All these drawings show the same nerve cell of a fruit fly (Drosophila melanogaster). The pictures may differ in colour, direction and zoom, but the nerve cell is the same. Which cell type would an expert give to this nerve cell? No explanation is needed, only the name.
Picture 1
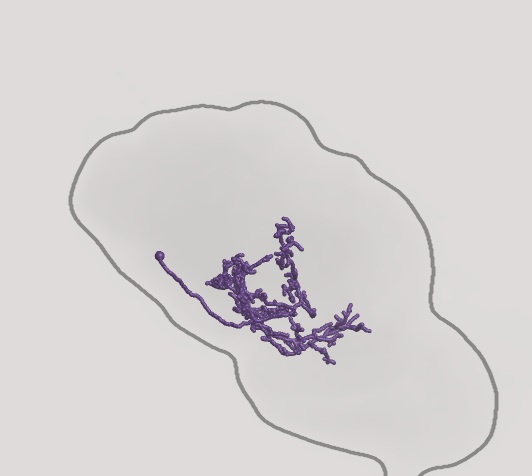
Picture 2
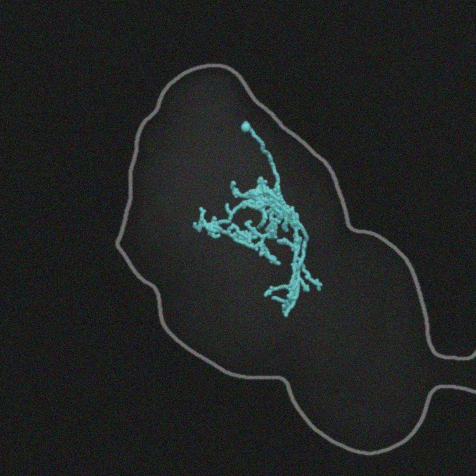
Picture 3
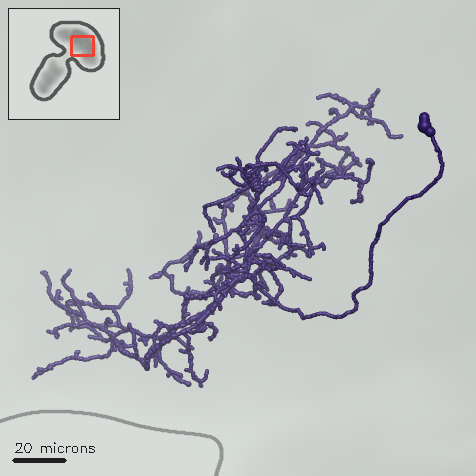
PS187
